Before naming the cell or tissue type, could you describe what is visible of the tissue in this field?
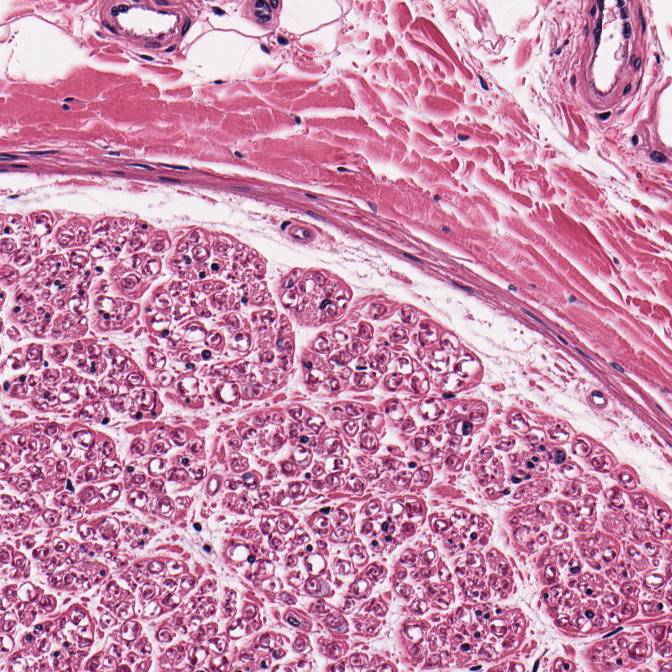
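Lower and left field: large rounded mass of closely packed small fibres, cut transversely. Each fibre a small round profile, central core within a pale ring. Fibres grouped into small rounded clusters, divided by thin pale septa. Nuclei among them small, dark, sparse. Tissue: tibial nerve.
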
